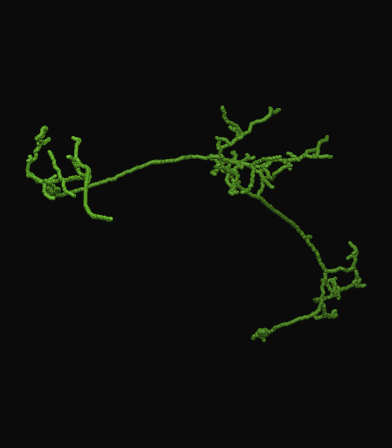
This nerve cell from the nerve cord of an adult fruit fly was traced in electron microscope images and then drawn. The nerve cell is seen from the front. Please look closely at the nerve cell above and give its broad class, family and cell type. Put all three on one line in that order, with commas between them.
ascending neuron, hemilineage 07B, AN07B085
